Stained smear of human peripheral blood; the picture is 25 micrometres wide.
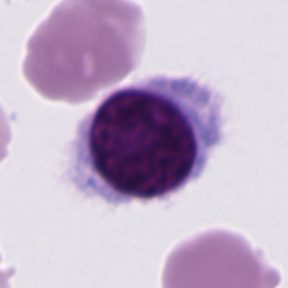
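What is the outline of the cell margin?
Ragged, with many fine hair-like projections around its edge.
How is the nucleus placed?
Off-centre, leaving the widest band of cytoplasm on the upper right; it is round in outline, about 9 micrometres across, and fills about 60% of the cell's area.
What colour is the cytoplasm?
Pale greyish blue, with no coarse reddish-purple granules.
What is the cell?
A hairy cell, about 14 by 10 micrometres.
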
